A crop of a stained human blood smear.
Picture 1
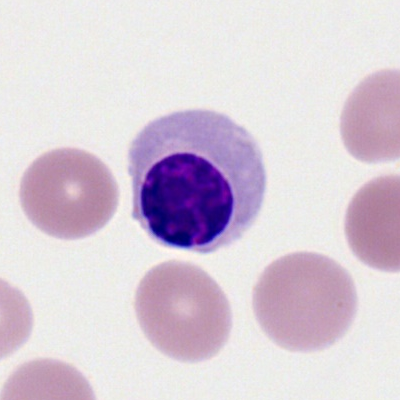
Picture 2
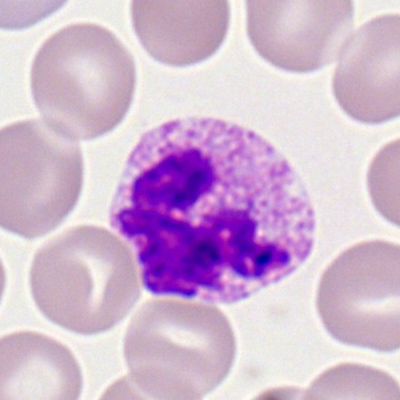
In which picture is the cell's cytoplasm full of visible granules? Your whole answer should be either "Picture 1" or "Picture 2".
Picture 2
